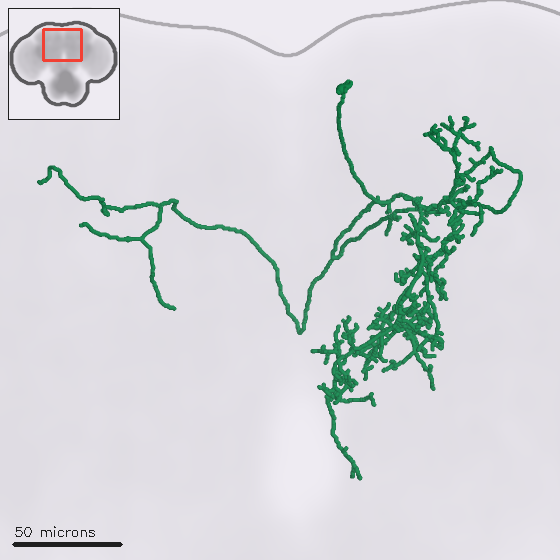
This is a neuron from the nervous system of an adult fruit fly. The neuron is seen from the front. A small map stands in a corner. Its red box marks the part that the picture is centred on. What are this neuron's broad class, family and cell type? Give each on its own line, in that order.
central-brain intrinsic neuron
hemilineage SMPad2
ICL013m_a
